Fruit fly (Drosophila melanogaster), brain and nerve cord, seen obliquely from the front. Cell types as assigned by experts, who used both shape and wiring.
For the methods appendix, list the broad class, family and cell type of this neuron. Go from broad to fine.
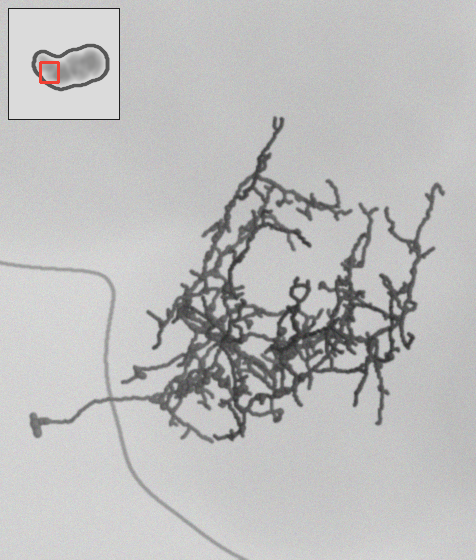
nerve-cord intrinsic neuron; hemilineage 20A.22A; IN20A.22A009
